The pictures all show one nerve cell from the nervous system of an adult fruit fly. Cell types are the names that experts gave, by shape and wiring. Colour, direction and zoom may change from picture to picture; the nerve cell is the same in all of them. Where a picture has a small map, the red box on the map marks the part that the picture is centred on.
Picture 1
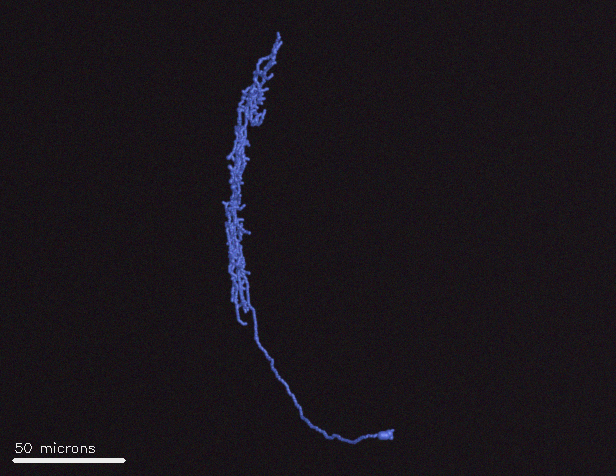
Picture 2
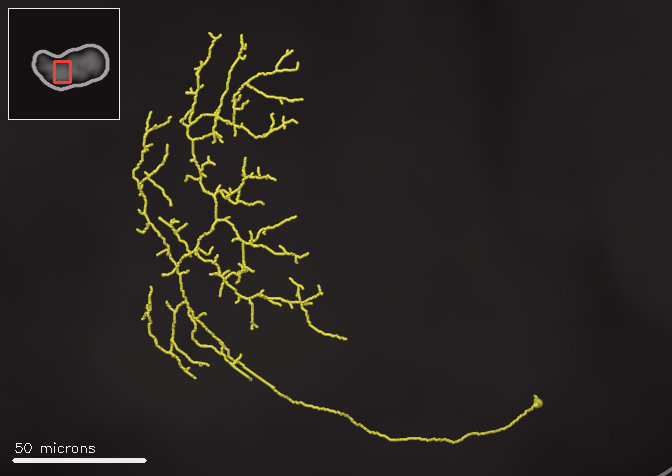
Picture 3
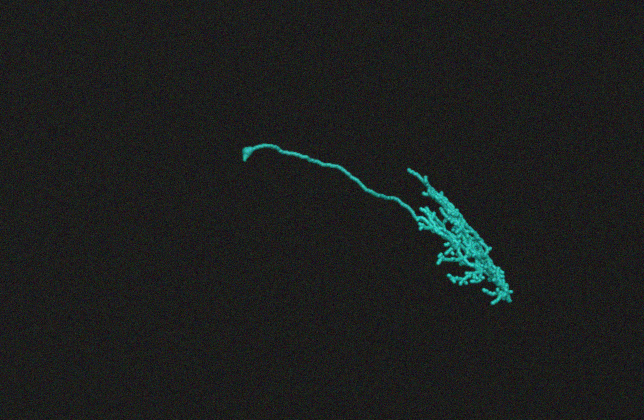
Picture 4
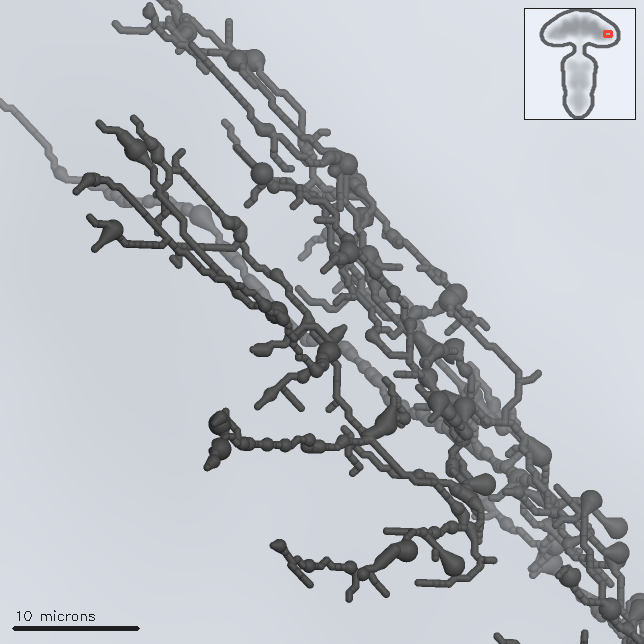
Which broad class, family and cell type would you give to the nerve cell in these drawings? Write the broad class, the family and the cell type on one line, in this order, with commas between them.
optic-lobe intrinsic neuron, Cm, Cm11c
